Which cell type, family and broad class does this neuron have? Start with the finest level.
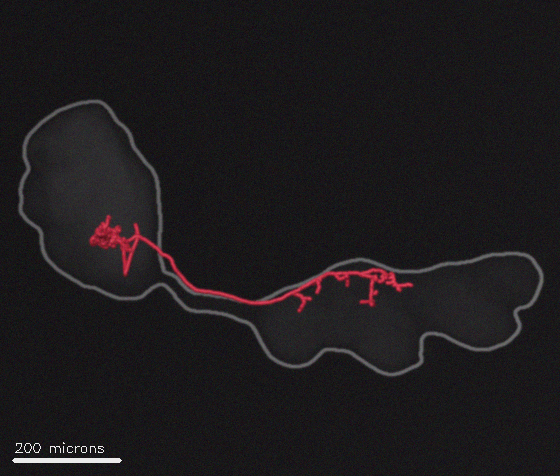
DNge016; hemilineage LB12; descending neuron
